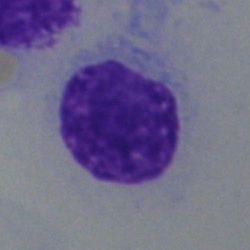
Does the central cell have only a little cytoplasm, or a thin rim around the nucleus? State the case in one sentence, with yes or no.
Yes, it is a narrow rim of cytoplasm that surrounds the nucleus.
